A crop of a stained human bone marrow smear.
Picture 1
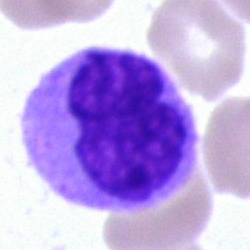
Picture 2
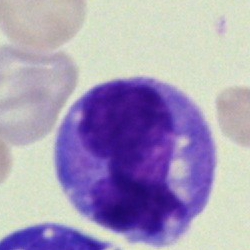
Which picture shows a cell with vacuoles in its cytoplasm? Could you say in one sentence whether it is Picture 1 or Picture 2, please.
One or more clear vacuoles are found in the cytoplasm of the cell in picture 2.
